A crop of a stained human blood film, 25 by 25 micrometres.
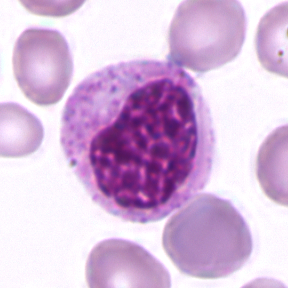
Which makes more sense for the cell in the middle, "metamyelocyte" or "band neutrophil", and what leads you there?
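This is a metamyelocyte, not a band neutrophil.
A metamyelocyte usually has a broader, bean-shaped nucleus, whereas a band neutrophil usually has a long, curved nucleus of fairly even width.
Check one, the nucleus: it measures about 12 by 9 micrometres, proportions in keeping with the broader form, and it fills about 50% of the cell's area. Check two, the chromatin: coarsely clumped into dark purple masses with paler streaks between them. Check three, the cytoplasm: pale lilac-pink, with fine reddish-purple granules scattered throughout, and a wider rim on the left of the nucleus than on the right. Check four, overall size: the cell is about 14 micrometres across.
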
